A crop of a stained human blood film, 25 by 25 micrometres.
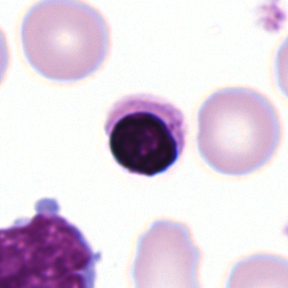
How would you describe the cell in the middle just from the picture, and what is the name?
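Start with the nucleus: its chromatin is dense and very dark purple, with only a few small lighter patches, and you won't find any nucleoli. Now look above it, where the cytoplasm sits as a cap on the upper side. That cytoplasm has no vacuoles. What you're looking at is a normoblast.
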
